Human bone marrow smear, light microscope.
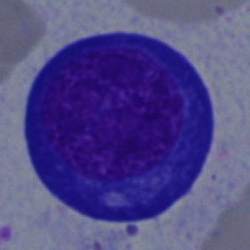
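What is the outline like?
Round and smooth, without surface projections.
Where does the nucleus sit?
Off-centre toward the top, leaving a wider band of cytoplasm at the bottom; a paler zone lies just below it.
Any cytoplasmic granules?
None visible.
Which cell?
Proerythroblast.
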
